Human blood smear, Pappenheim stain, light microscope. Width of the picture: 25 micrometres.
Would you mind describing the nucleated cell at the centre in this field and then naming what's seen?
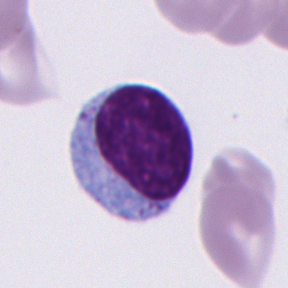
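Smooth and round, the cell outline encloses a nucleus whose own outline is likewise smooth, without indentation. Within it the chromatin is dark purple, condensed into coarse clumps. A few fine purple granules lie scattered through the cytoplasm. It is a typical lymphocyte.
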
